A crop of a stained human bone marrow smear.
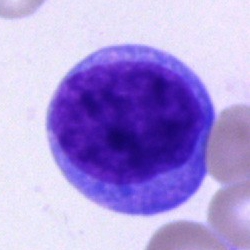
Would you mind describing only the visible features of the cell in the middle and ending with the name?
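Outline round, smooth. Nucleus fills most of the cell; modest rim of cytoplasm. Cytoplasm blue, without vacuoles. Name: blast.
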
